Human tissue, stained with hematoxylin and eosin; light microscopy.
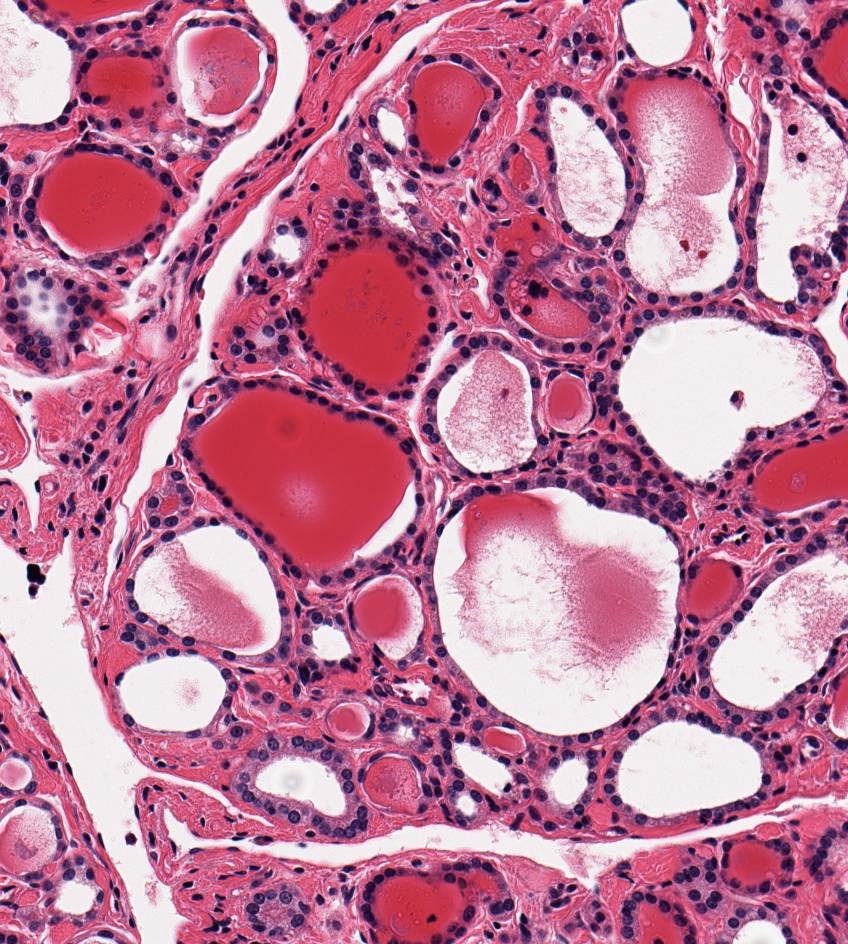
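Thyroid, haematoxylin and eosin. Closely packed, closed, round to oval follicles of widely varying size make up the field. A single layer of low cuboidal to flattened epithelial cells lines each follicle, with small, round, dark nuclei evenly spaced in one row. Many follicles are filled with homogeneous deep red eosinophilic colloid.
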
